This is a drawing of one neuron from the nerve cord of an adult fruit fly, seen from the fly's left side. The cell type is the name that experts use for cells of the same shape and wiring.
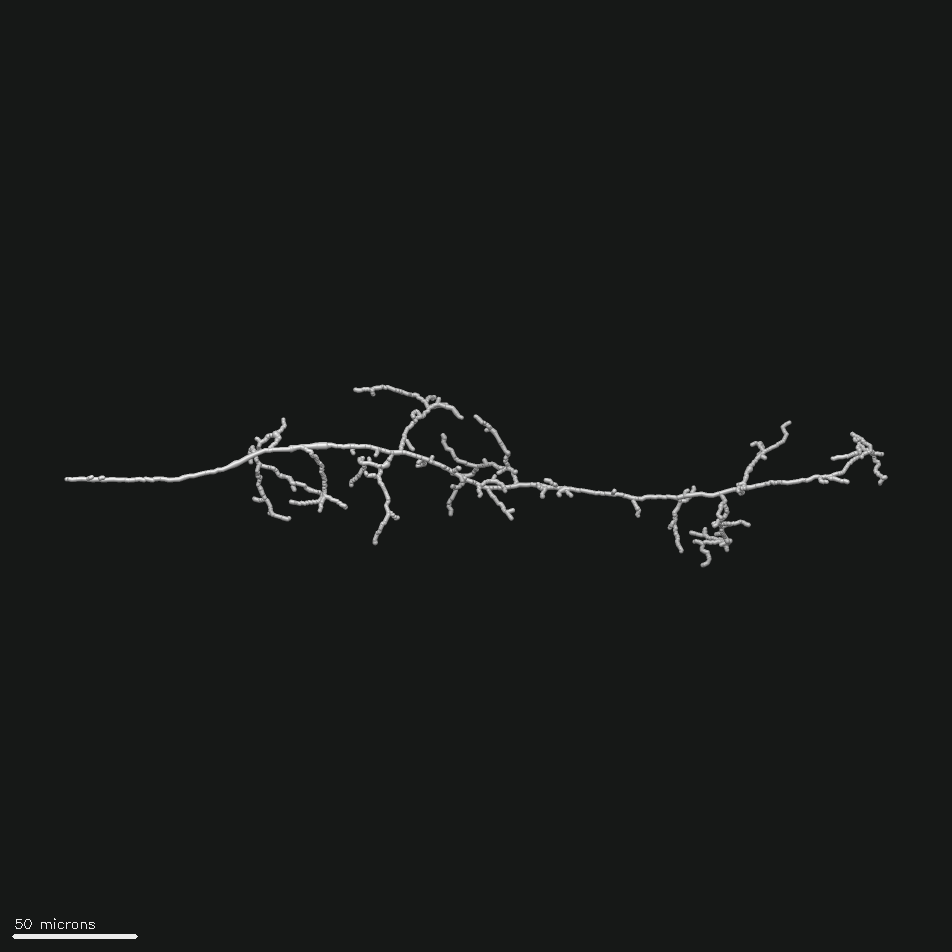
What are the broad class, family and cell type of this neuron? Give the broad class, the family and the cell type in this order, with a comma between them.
descending neuron, DNge, DNge059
